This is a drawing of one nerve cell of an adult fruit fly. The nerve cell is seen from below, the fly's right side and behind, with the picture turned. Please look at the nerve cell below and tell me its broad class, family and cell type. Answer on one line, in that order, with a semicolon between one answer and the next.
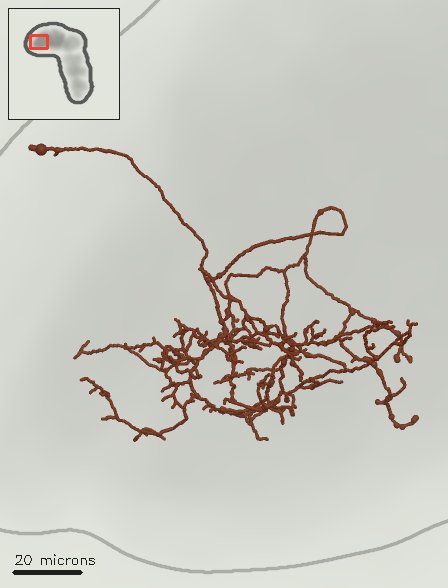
central-brain intrinsic neuron; hemilineage VLPl2_posterior; LHAV2g6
